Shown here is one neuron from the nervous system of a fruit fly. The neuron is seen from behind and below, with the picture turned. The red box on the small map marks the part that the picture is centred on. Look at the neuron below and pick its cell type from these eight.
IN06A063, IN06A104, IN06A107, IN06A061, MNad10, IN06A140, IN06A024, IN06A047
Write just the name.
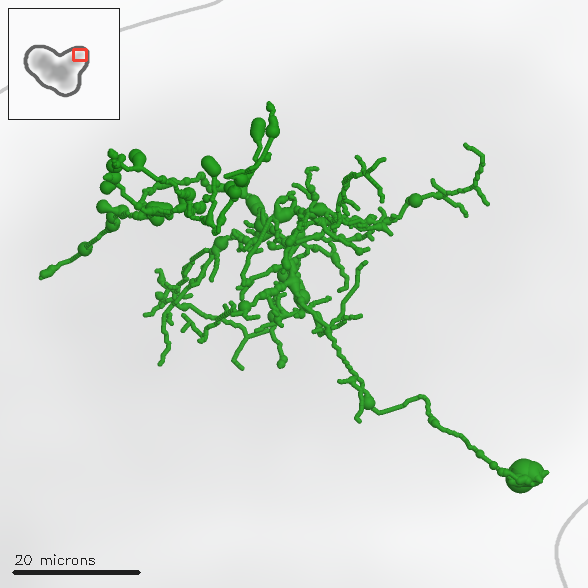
IN06A063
